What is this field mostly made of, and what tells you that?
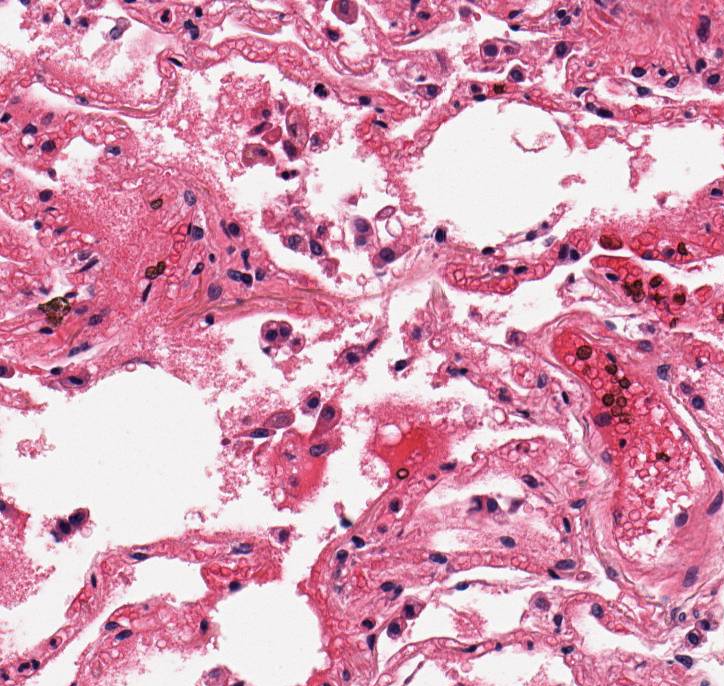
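The field mainly shows alveolus. Thin, branching walls divide it into many irregular empty spaces, and rounded macrophages with ample pink cytoplasm lie loose within the spaces near the centre.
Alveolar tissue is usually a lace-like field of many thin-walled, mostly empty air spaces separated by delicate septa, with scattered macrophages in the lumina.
Pale pink, finely granular material fills parts of the spaces, most extensively at the upper left, and many walls have ragged, torn-looking edges.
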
